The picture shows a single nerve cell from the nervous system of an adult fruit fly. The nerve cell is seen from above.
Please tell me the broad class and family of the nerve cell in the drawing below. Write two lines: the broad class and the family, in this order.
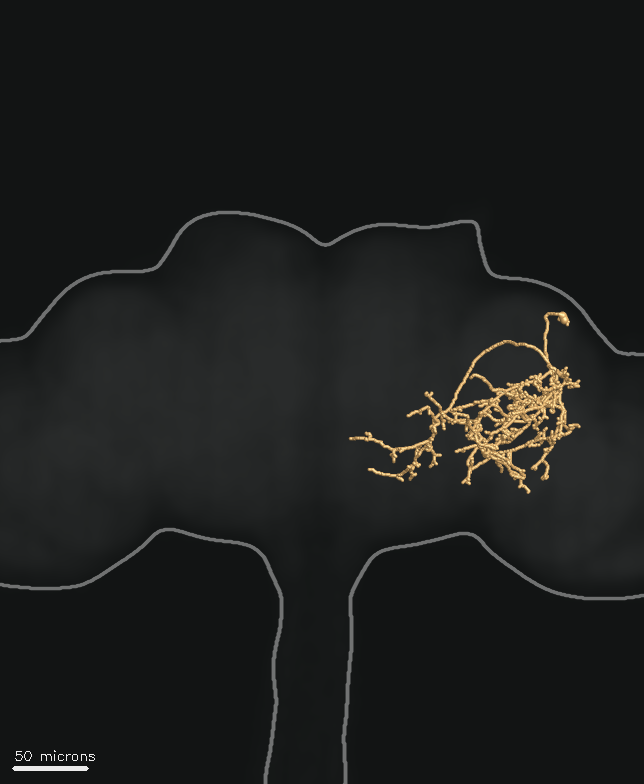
central-brain intrinsic neuron
hemilineage SLPa&l1_anterior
